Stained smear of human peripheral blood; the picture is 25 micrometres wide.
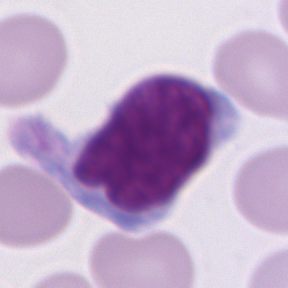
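Typical lymphocyte, the central cell of a stained peripheral blood smear. I notice the outline is irregular, with the cytoplasm drawn out into a tail toward the left. The nucleus looks oval, about 14 by 10 micrometres, filling roughly 70% of the cell's area, and its edge has a small notch on the lower left side. The cytoplasm is pale blue, and I find no vacuoles in it.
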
